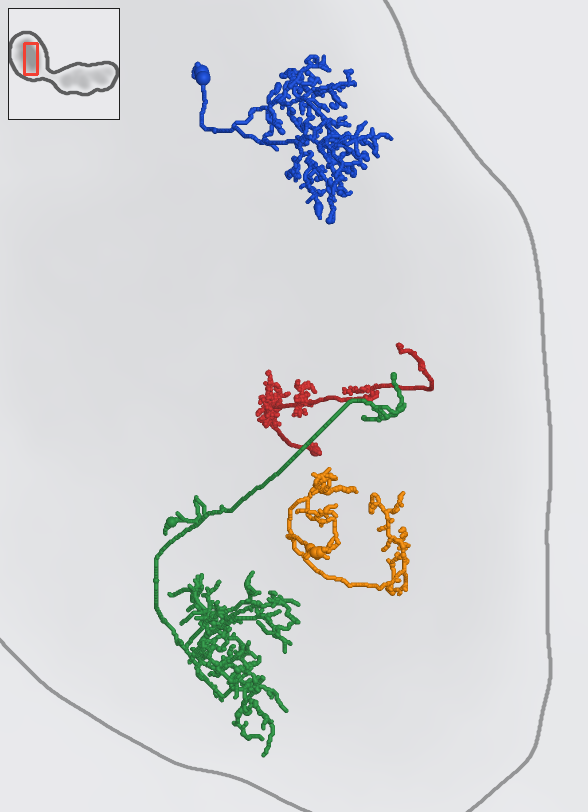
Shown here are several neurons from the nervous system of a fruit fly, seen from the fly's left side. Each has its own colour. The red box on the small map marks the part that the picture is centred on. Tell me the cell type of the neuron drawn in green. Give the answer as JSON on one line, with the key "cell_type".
{"cell_type": "MeLo1"}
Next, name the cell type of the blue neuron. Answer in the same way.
{"cell_type": "Dm1"}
